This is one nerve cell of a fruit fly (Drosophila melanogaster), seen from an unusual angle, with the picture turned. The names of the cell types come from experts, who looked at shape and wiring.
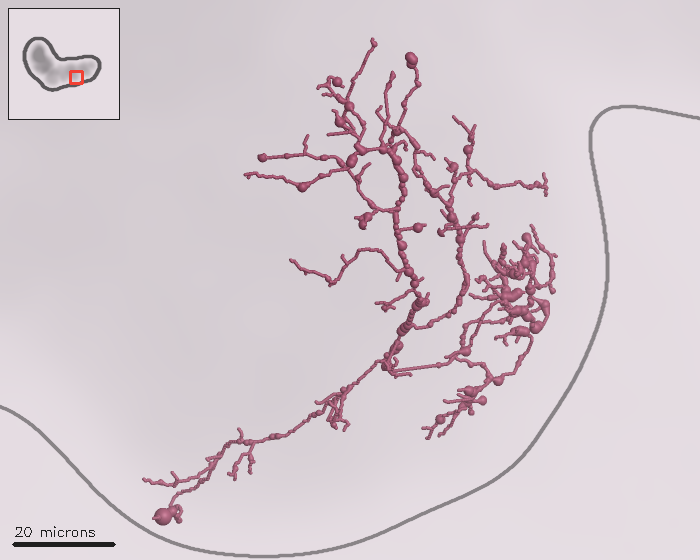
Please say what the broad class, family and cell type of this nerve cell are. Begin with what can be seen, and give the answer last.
The cell body can be seen at the lower left of the picture. From top to bottom in the picture it spans about 95 microns. The picture shows dozens of branch ends. This is a nerve-cord intrinsic neuron. Its family is hemilineage 13A. It is of cell type IN13A062.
